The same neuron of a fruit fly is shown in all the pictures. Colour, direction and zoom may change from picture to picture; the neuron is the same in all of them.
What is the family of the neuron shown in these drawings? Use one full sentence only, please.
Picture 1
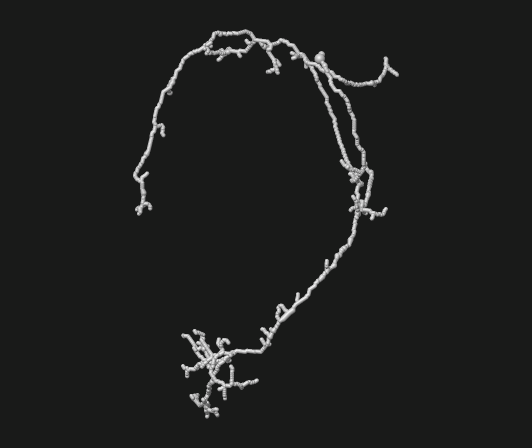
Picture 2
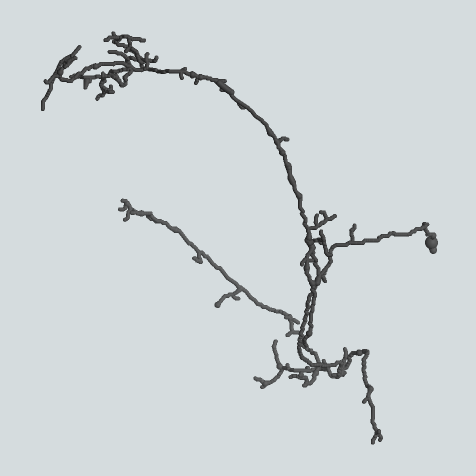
This neuron has been assigned the family hemilineage SMPpd1.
